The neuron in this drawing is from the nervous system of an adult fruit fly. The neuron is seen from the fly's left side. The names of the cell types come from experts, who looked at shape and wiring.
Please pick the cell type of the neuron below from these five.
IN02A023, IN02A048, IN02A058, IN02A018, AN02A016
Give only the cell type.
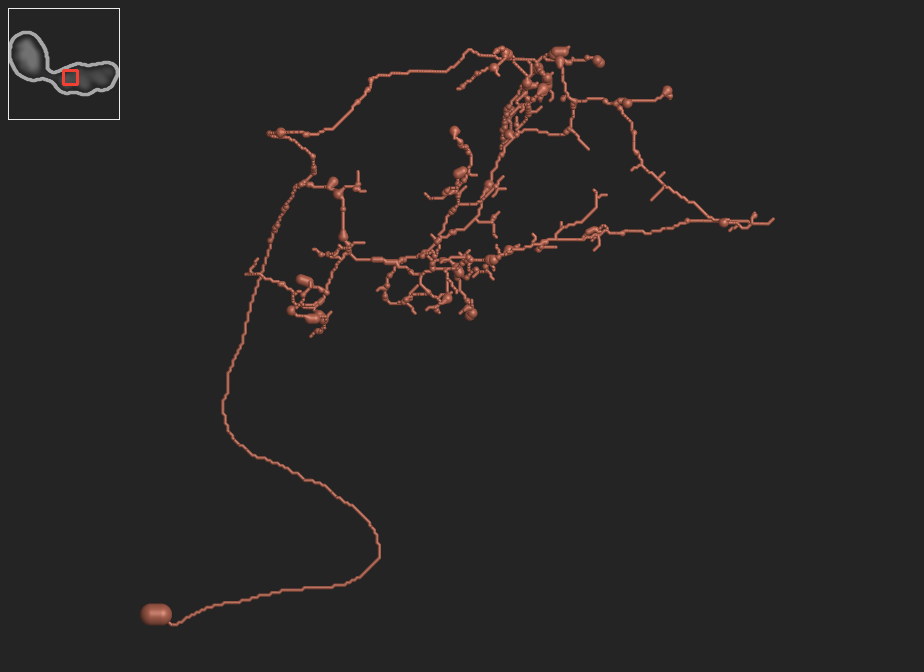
IN02A048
